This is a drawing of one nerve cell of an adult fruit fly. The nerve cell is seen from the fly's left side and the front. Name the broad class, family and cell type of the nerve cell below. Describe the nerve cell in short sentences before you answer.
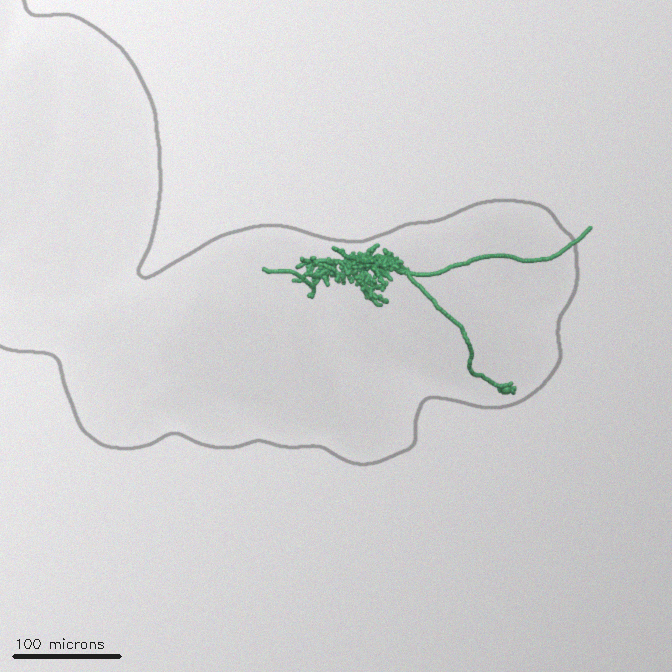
Its cell body lies on the right of the picture. From left to right in the picture it spans about 300 microns. It is a motor neuron of the nerve cord. Its family is hemilineage 08A. It is of cell type hi1 MN.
